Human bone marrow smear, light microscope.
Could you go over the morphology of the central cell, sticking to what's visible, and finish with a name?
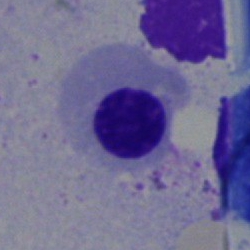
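I can't make out any nucleoli in the nucleus. The nucleus sits low in the cell, with more cytoplasm above it. That cytoplasm is abundant and pale grey-blue, and it extends into a curved flap toward the upper right. So this is an erythroblast.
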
